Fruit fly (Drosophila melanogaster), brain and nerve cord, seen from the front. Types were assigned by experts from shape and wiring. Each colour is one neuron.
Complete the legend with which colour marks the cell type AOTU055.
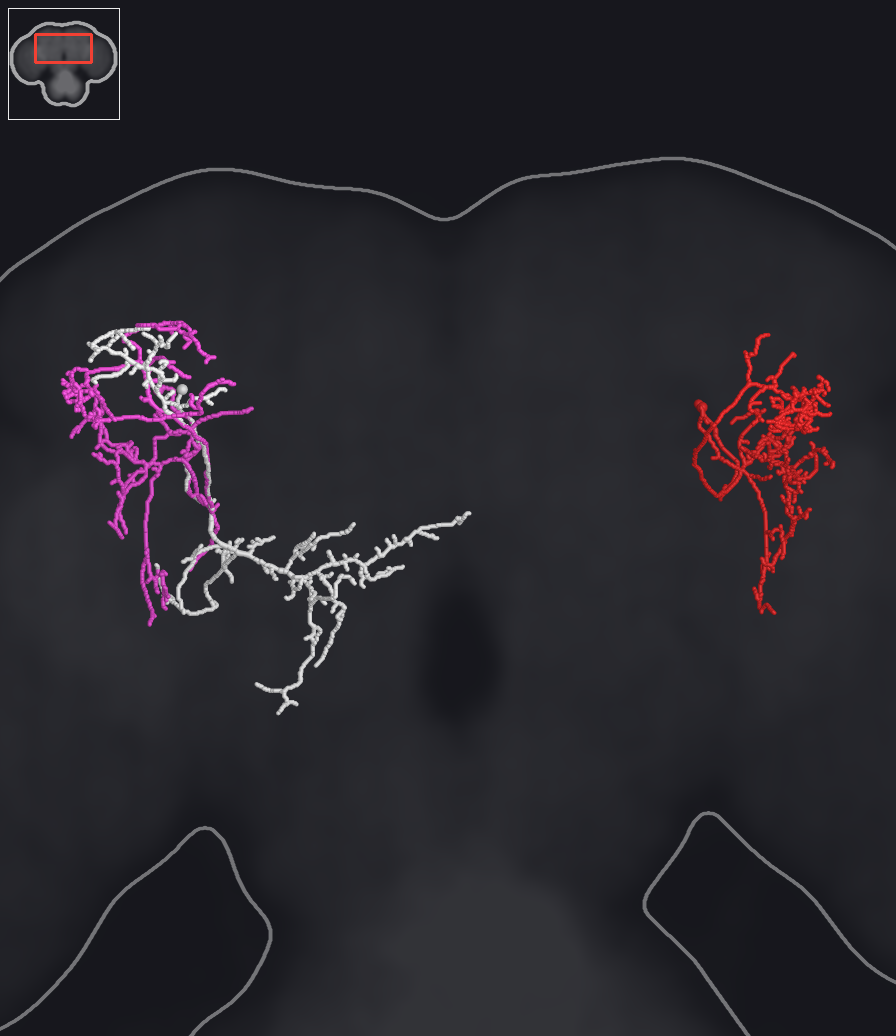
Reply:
red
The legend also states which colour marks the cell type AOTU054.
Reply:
magenta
